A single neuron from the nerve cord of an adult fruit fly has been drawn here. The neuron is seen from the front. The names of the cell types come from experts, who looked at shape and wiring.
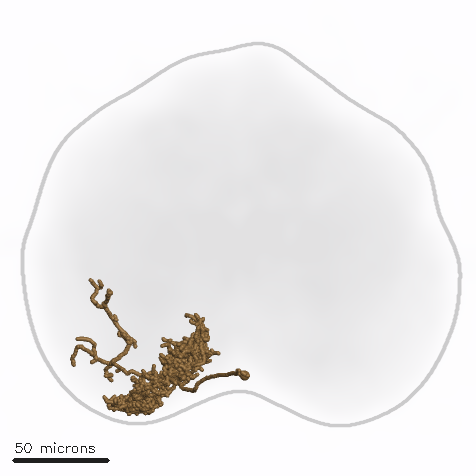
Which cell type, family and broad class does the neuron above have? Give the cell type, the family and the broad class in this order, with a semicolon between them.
IN13B025; hemilineage 13B; nerve-cord intrinsic neuron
